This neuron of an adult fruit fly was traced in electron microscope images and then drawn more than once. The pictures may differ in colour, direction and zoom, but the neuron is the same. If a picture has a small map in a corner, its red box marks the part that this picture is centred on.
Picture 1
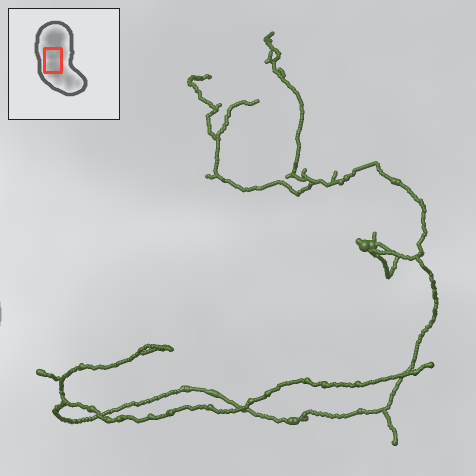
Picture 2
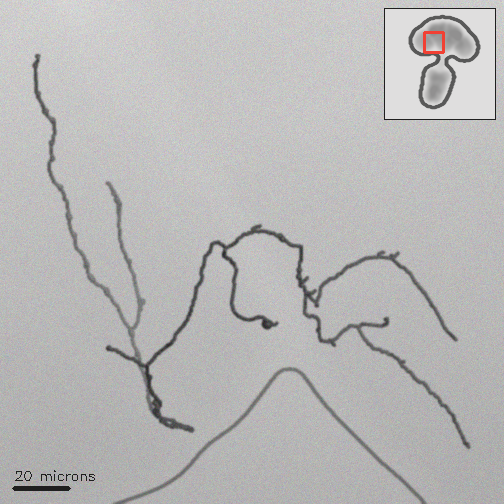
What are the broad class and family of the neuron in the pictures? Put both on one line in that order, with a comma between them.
visual centrifugal neuron, LoVC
